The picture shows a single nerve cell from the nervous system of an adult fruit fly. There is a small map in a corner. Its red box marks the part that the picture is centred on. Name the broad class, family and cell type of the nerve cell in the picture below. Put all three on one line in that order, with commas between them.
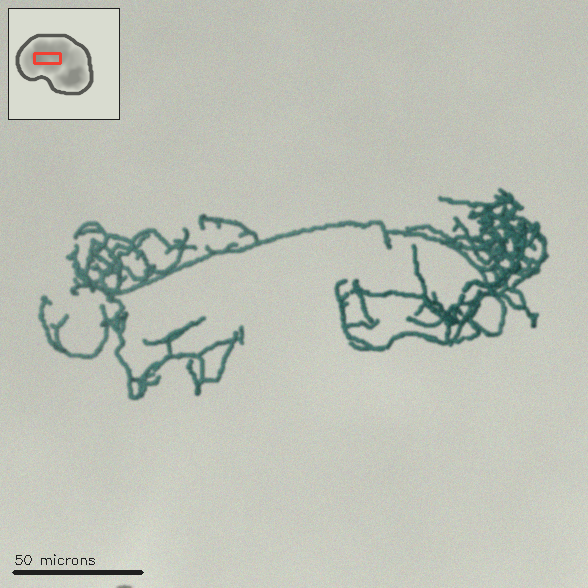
central-brain intrinsic neuron, hemilineage ALl1_dorsal, lLN8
